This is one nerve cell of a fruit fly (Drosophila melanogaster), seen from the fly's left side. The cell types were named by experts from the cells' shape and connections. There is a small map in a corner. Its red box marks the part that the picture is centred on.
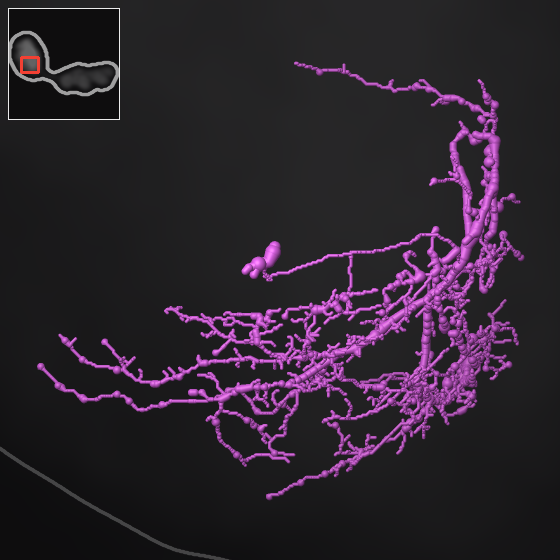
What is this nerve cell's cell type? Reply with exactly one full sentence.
As for cell type, this nerve cell is GNG294.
